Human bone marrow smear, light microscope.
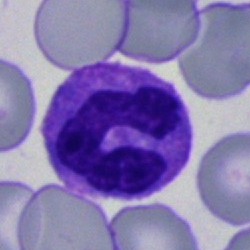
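Band neutrophil, central cell. Nucleus a curved band bent into a C-shape around a pale central gap that opens to the right. Chromatin dark purple, coarsely clumped. Moderate rim of lilac-purple cytoplasm, filled with fine, dusty purple granules.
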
